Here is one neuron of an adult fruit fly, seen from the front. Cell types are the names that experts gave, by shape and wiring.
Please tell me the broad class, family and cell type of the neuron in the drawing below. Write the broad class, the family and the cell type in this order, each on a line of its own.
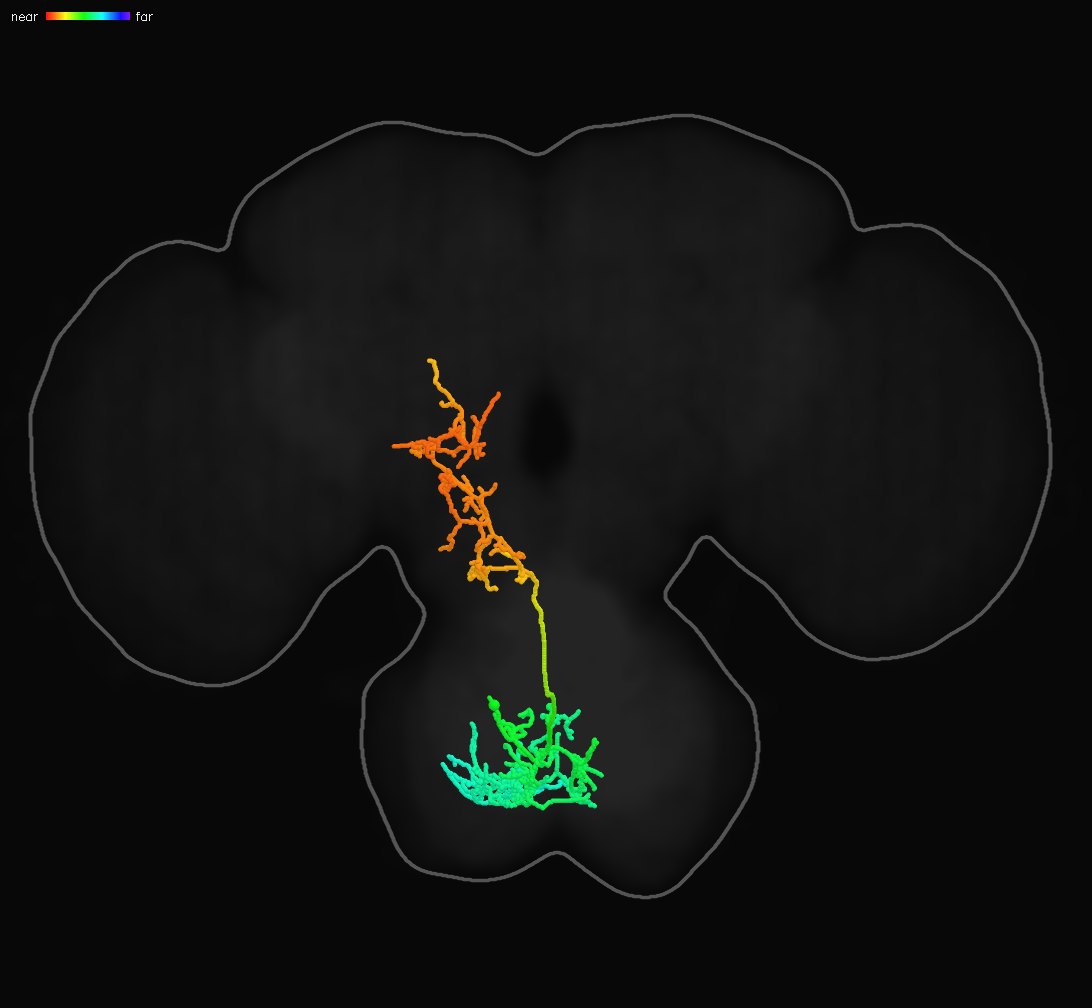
ascending neuron
hemilineage 17A
AN17A050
